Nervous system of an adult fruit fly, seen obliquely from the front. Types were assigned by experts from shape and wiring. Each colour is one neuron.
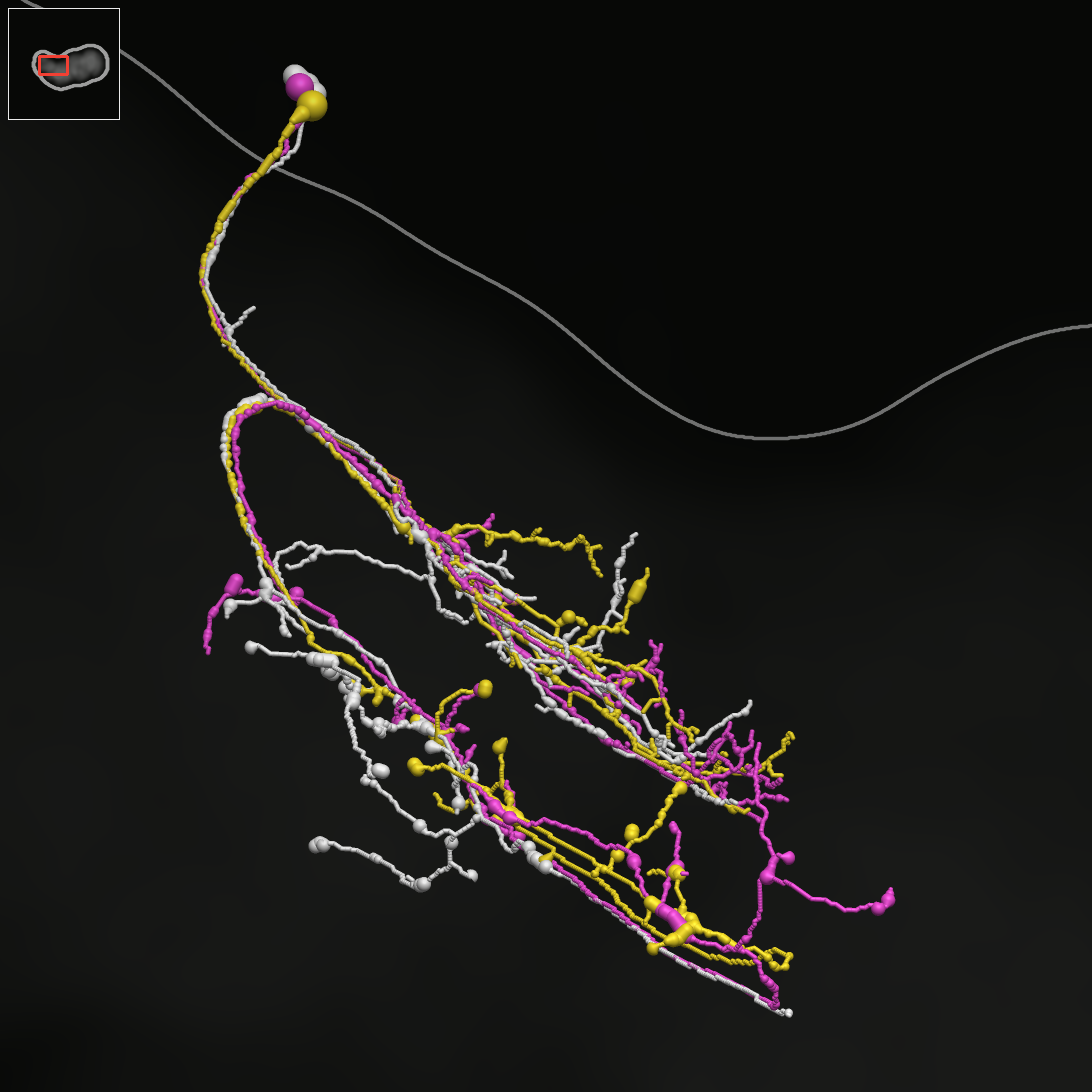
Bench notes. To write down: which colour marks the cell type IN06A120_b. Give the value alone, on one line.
magenta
